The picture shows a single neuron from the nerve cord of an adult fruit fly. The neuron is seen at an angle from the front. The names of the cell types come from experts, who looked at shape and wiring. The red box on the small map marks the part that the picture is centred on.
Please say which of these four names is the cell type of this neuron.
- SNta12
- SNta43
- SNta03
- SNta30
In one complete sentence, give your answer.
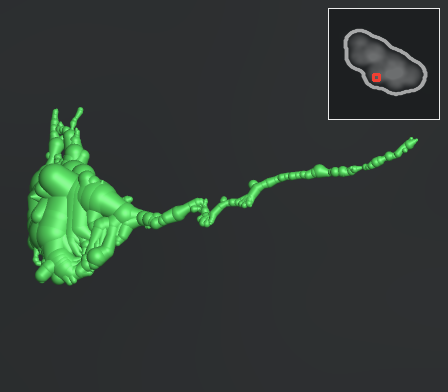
As a matter of cell type, the neuron is SNta30.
